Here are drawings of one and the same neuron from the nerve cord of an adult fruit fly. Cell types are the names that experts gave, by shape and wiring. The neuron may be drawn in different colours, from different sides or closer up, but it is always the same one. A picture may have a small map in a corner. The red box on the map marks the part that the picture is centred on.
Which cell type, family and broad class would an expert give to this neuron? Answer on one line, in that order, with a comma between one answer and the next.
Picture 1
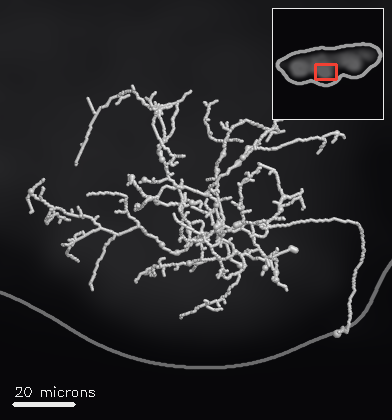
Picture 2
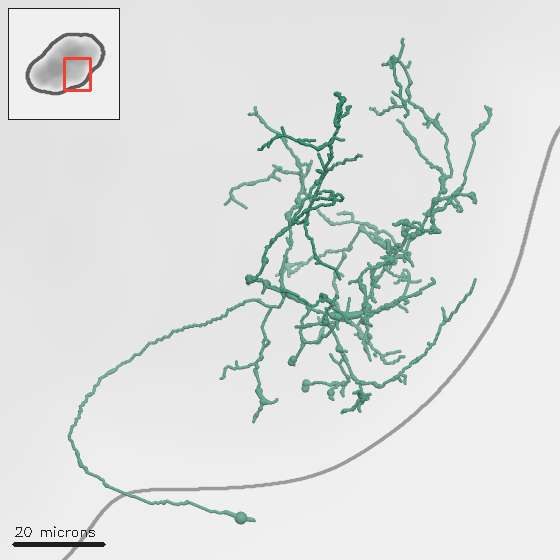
IN20A.22A057, hemilineage 20A.22A, nerve-cord intrinsic neuron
